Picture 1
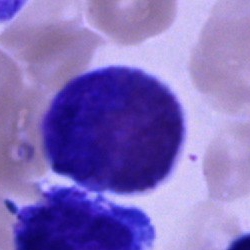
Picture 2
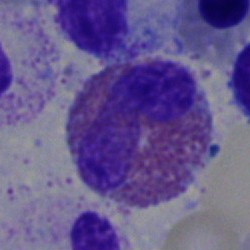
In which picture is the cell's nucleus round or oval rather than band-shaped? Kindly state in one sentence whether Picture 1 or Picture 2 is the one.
There is a cell with one compact round or oval nucleus in picture 1.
